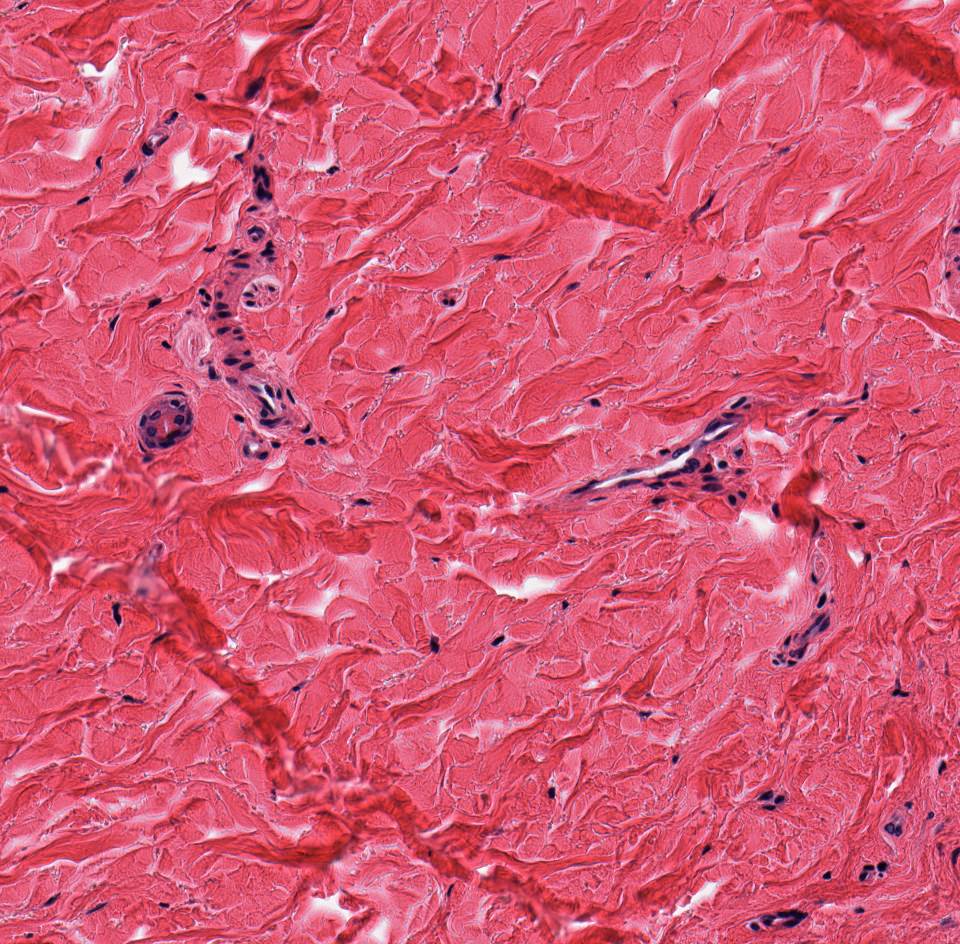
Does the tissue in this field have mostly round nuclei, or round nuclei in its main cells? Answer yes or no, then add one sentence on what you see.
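No. Cells are sparse, with only scattered small dark elongated nuclei lying between the collagen bundles.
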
